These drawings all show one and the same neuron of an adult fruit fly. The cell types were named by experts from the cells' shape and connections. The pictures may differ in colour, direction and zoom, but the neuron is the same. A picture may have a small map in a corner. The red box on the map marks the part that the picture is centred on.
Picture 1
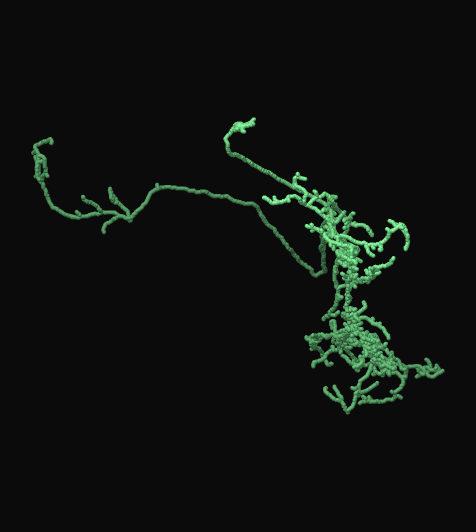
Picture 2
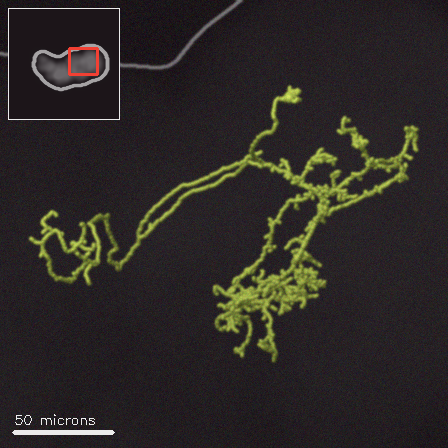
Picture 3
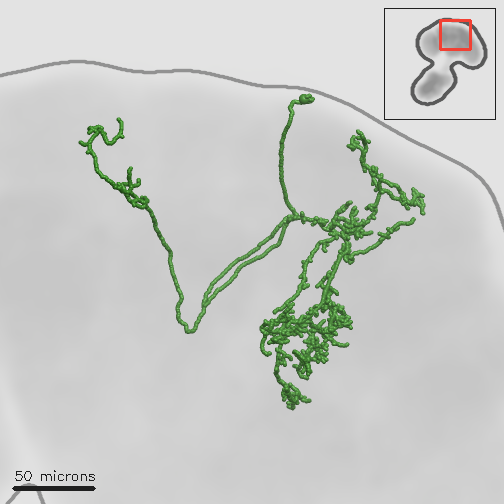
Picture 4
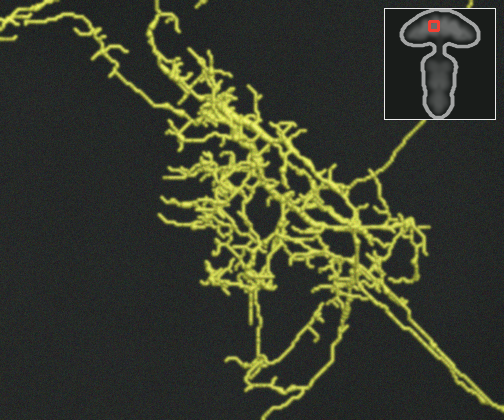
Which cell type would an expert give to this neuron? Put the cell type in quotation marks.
"VES202m"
